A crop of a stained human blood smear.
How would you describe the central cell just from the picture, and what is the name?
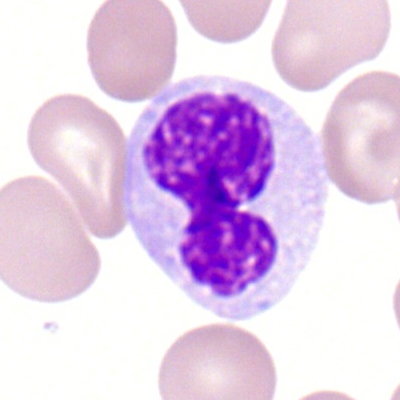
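Start with the nucleus: its upper lobe is larger than its lower lobe. Now look closely at the chromatin, which is coarsely clumped into dark purple masses with paler gaps between them. Move out to the cytoplasm and you will find it pale blue-grey. It shows only fine, faint granules. This cell is a monocyte.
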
